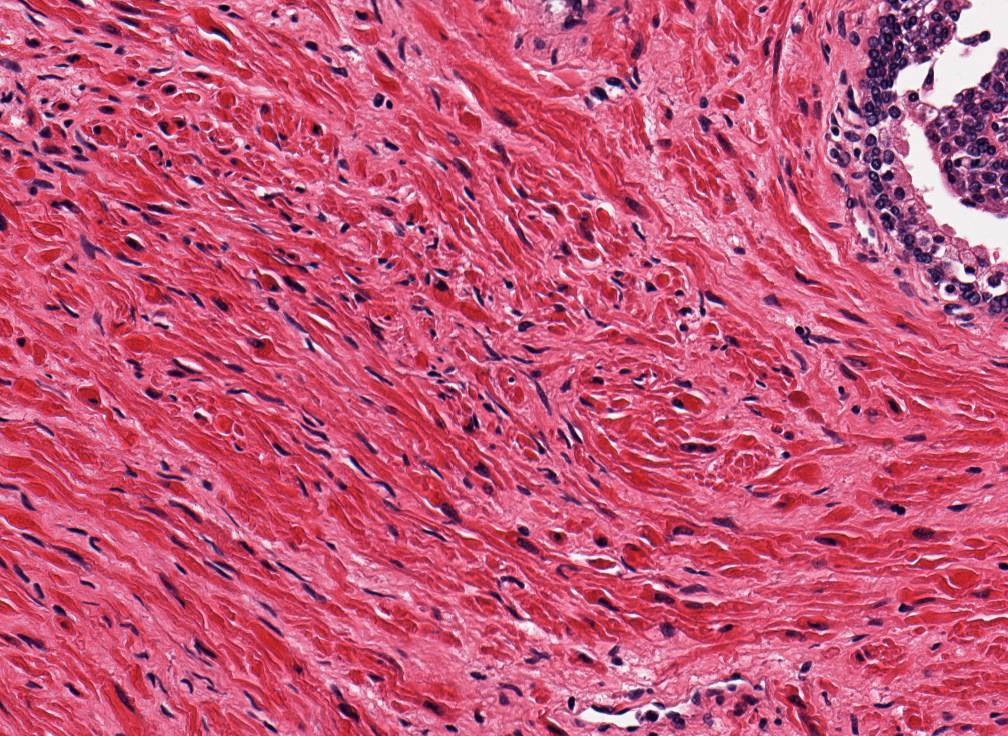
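Prostate. Almost everything here is dense pink spindle-cell stroma; I find a single gland-like structure only in the upper right corner. The stromal nuclei are elongated, dark and blunt-ended, lying along the cells. The strongly eosinophilic cytoplasm gives the field an intense red-pink colour.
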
